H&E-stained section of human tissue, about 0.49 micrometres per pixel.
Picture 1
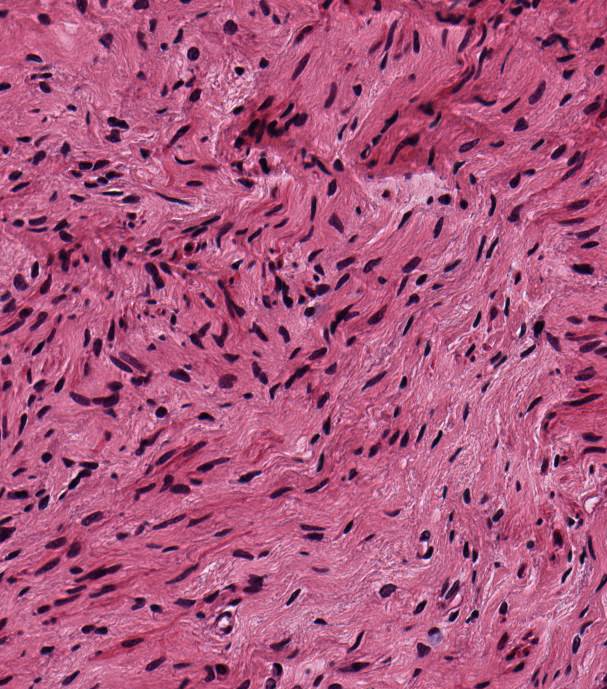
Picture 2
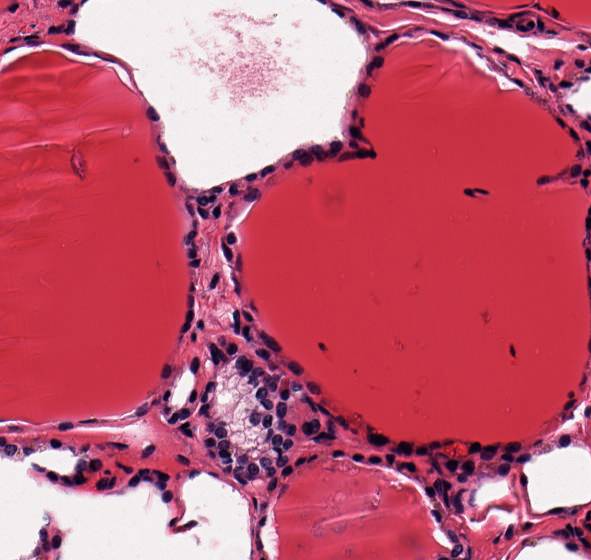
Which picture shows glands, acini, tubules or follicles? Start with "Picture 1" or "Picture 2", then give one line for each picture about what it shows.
Picture 2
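Picture 1: The whole field is filled by spindle cells set in a pink fibrillary stroma, with no organised units such as glands or follicles.
Picture 2: The field is filled mainly by a few large rounded follicles packed closely together and separated only by thin partitions.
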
